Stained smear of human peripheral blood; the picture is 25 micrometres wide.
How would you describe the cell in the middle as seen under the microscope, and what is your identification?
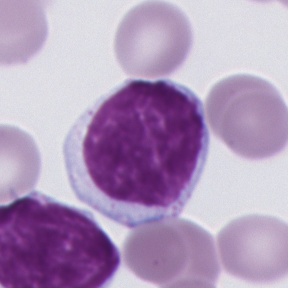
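A round nucleus, about 11 micrometres across, lies off-centre, pushed toward the upper right of the cell. Its chromatin is dark purple throughout. The surrounding cytoplasm is pale blue and contains a few tiny reddish granules. This is a large granular lymphocyte.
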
